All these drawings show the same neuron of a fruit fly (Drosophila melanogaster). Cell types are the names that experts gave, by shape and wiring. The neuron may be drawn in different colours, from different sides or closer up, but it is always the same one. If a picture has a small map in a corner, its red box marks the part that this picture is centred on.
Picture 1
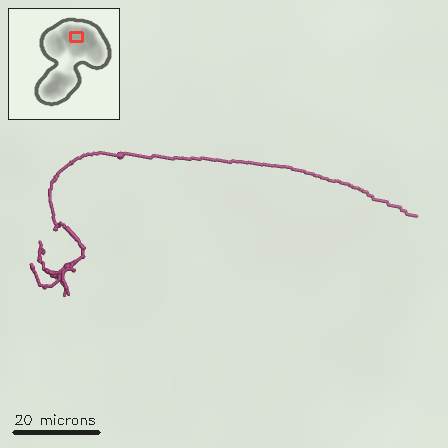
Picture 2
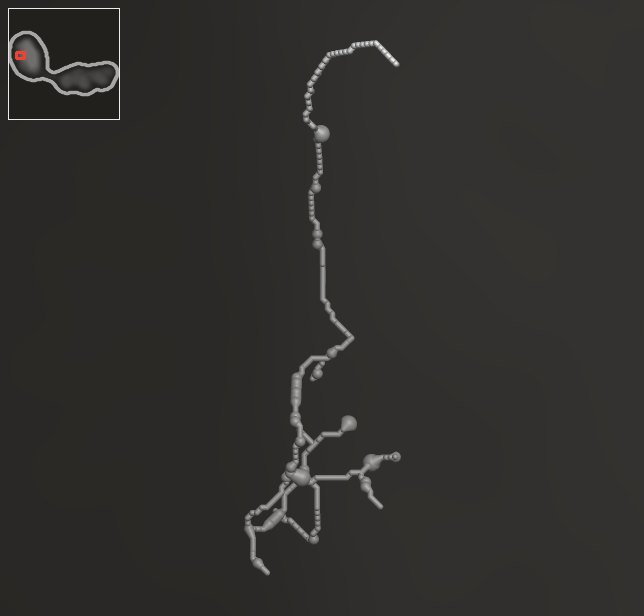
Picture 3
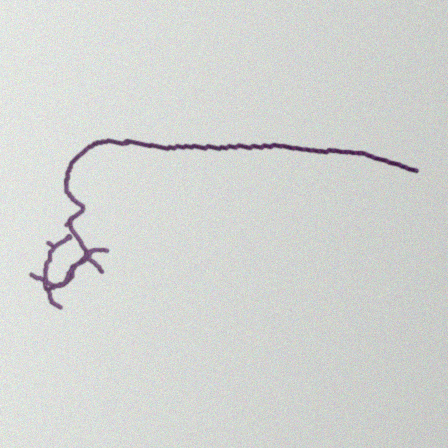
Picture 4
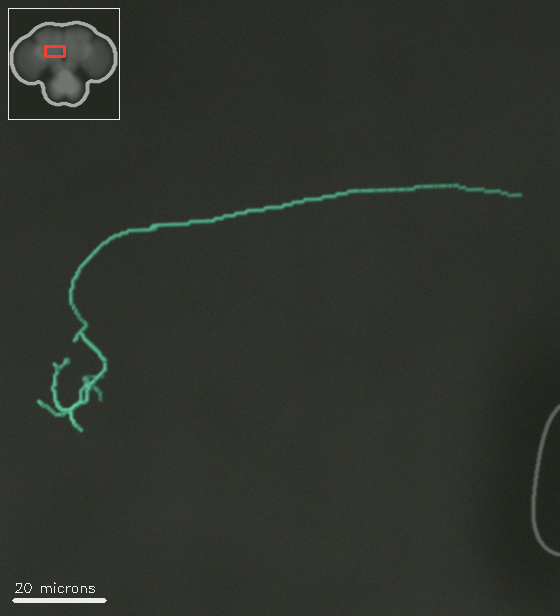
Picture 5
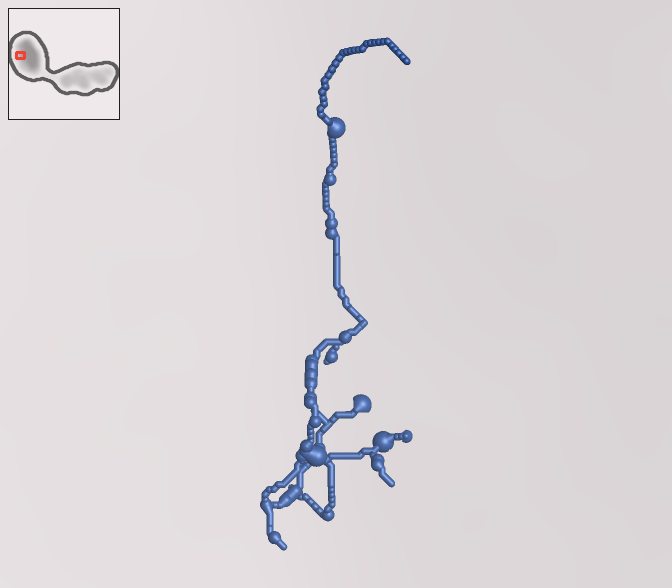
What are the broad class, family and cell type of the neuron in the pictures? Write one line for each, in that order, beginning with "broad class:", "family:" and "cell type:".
broad class: sensory neuron entering the brain
family: class olfactory
cell type: ORN_VL2p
